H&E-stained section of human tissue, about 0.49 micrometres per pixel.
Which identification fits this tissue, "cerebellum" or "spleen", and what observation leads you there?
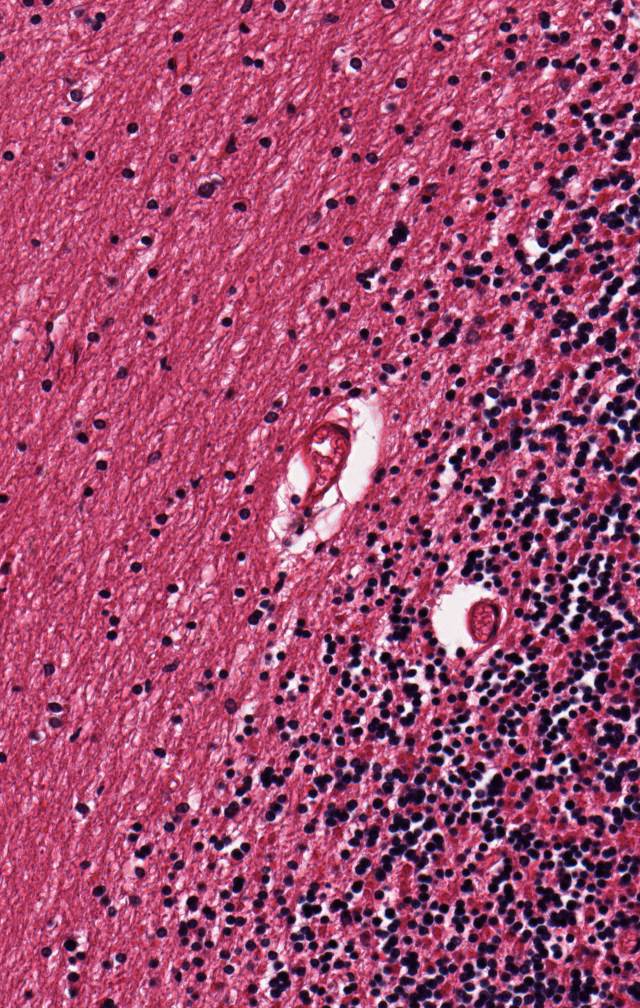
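Cerebellum. A diagonal border separates pale pink fibrillary tissue, upper left, from a densely cellular zone, lower right. That zone packs small, round, darkly staining nuclei with scant cytoplasm around small pink, nucleus-free islands. The cellular tissue forms a zone with a diagonal edge, not rounded nodules.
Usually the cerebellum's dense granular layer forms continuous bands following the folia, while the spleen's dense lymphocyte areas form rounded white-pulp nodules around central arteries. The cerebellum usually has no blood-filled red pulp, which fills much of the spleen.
No large neurons with abundant cytoplasm line the border.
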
